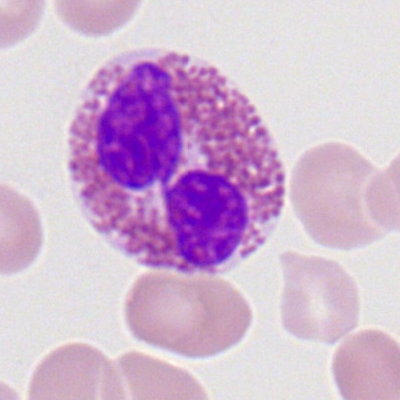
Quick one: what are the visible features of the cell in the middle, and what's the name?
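See the two nuclear lobes sitting on a diagonal, one up at the upper left, the other down at the lower right. The cytoplasm's packed with coarse orange-pink granules, round and fairly even in size. That's an eosinophil.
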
